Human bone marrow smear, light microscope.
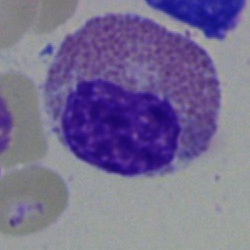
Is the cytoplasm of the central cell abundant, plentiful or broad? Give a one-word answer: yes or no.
Yes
